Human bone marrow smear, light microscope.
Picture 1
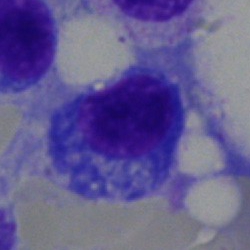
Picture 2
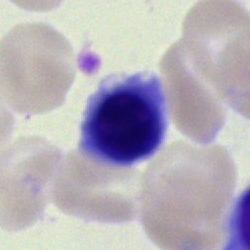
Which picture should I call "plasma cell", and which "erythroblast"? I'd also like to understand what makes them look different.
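That one in picture 1's a plasma cell; picture 2's an erythroblast. Both have a roughly round outline and dense, dark purple chromatin, so look at where the nucleus sits and at the cytoplasm. The plasma cell's nucleus is up toward the top, with most of the cytoplasm underneath, and that cytoplasm is deep blue, with lots of small clear vacuoles lower down.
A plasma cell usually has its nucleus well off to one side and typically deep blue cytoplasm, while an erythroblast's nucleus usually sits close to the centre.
In the erythroblast the nucleus fills most of the cell, leaving a scant blue rim that's widest along the top. That top edge has small ragged projections, and round pale empty spaces lie beside the plasma cell on its right.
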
